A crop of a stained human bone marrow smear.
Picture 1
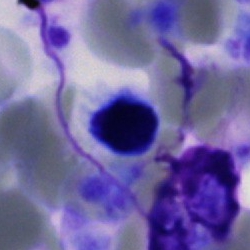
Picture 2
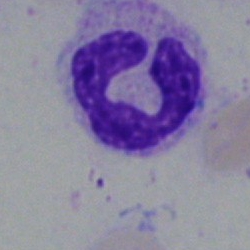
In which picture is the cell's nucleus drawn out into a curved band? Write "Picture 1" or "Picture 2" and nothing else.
Picture 2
